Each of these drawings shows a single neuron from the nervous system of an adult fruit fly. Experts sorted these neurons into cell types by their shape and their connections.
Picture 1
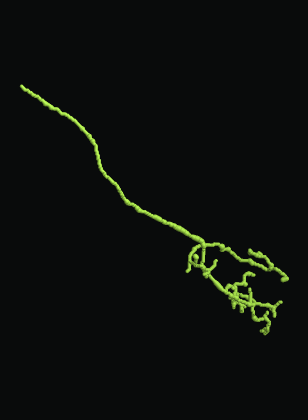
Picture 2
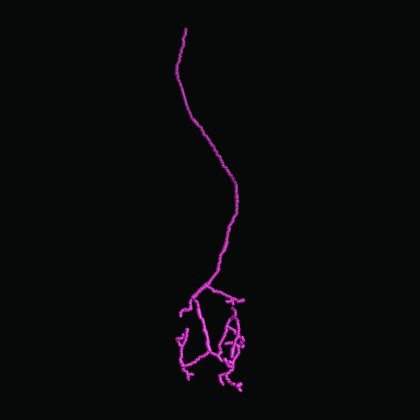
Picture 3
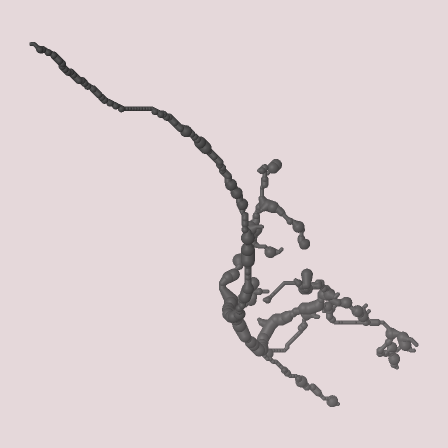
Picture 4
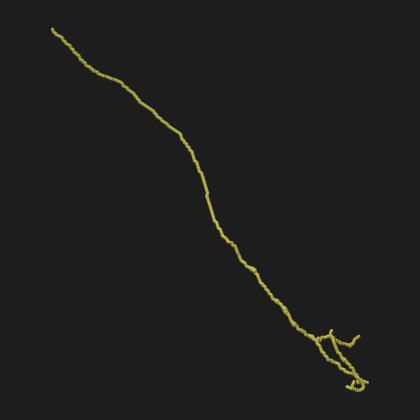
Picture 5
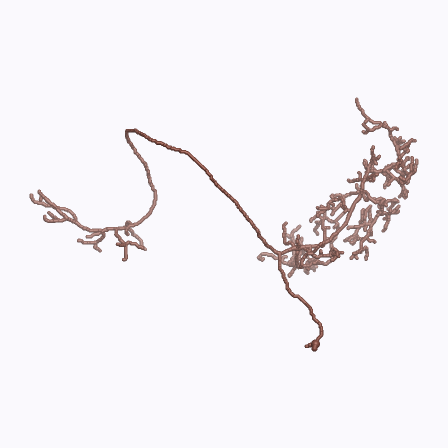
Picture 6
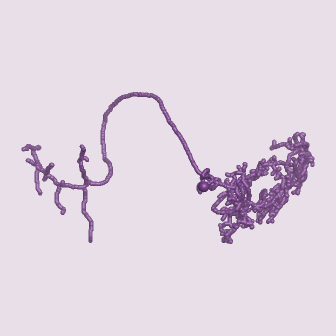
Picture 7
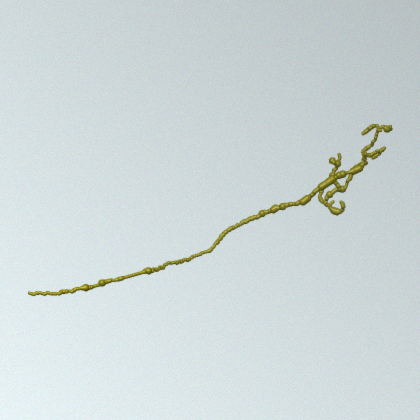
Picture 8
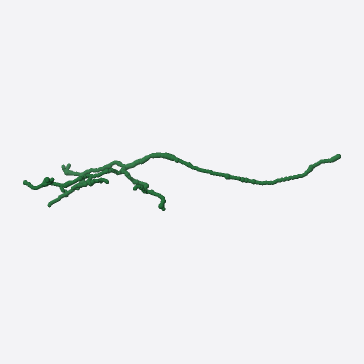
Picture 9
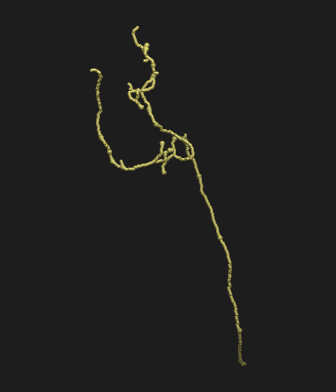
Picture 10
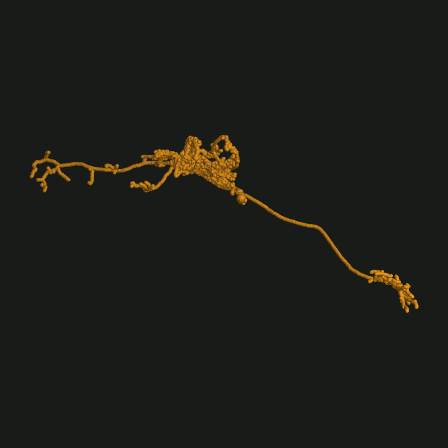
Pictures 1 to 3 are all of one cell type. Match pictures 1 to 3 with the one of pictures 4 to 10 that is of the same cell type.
8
